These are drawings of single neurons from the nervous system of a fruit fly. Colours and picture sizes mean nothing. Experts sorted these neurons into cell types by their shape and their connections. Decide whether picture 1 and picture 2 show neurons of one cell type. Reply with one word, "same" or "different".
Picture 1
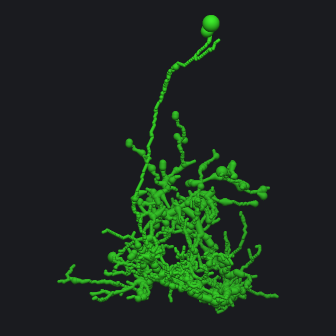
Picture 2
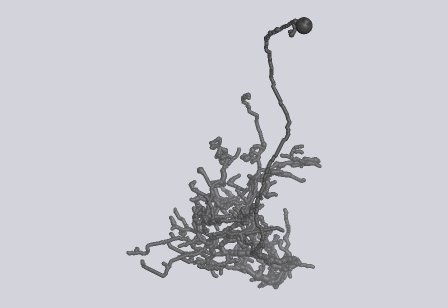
same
